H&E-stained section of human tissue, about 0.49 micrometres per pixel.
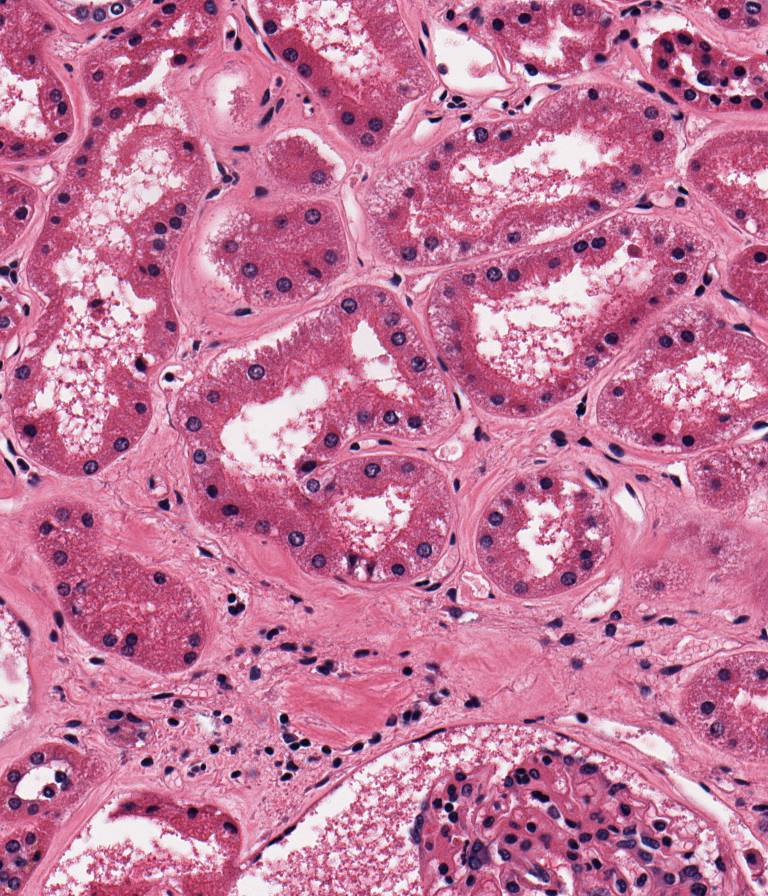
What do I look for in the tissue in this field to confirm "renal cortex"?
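This is renal cortex, so let's look at what the picture shows of it.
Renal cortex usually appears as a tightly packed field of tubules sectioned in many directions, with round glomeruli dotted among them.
Here the tubules are lined by a single layer of cuboidal to low columnar cells with plentiful, granular, eosinophilic cytoplasm. Their nuclei are round and evenly spaced, sitting toward the base of each cell, and each shows a small nucleolus. Where the cells meet the lumen, their edge looks fuzzy and ragged instead of smooth. Most lumens are irregular in outline and hold pale pink, bubbly, flocculent material.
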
